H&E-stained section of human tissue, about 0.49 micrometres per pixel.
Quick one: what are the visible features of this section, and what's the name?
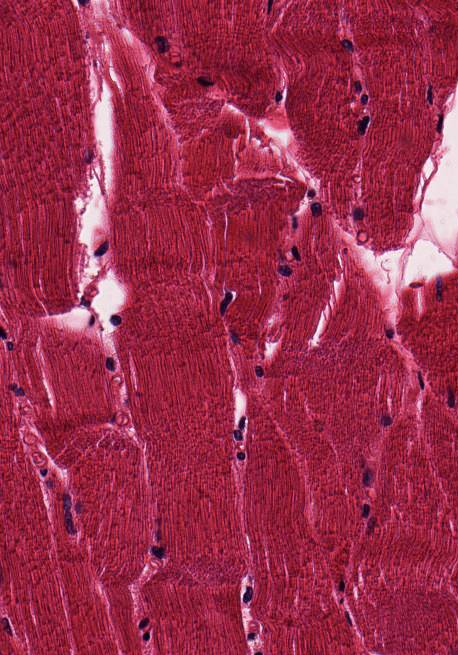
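Muscle fibres fill the whole field, running mainly from top to bottom. Fine cross-striations mark their length, and their cytoplasm stains a deep pink-red with eosin. Small dark oval nuclei lie in the narrow spaces between the fibres. This is skeletal muscle.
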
